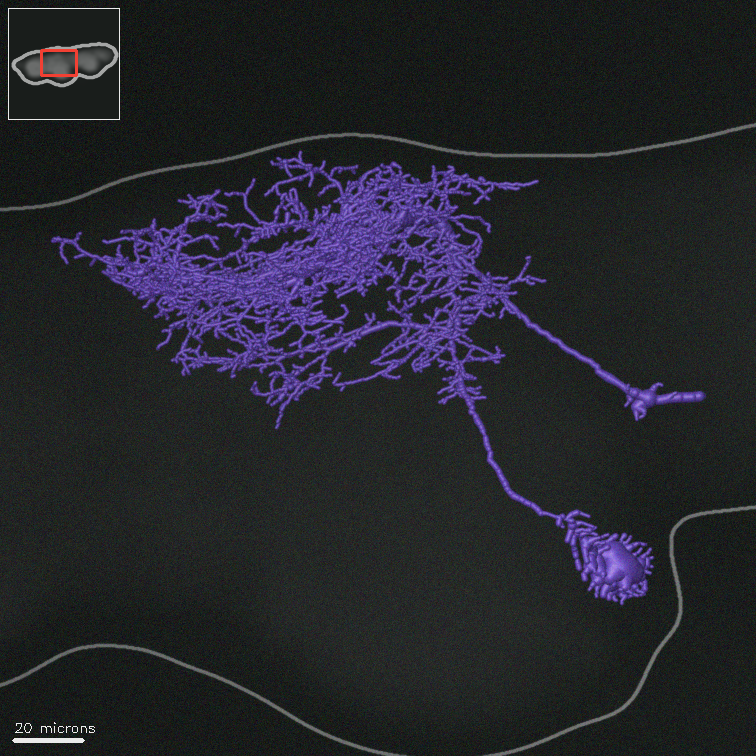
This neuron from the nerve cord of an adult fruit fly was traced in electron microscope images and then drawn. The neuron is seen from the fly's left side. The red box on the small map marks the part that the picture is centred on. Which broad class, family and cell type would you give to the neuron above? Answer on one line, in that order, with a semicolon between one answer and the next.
motor neuron of the nerve cord; hemilineage 06A; ps1 MN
